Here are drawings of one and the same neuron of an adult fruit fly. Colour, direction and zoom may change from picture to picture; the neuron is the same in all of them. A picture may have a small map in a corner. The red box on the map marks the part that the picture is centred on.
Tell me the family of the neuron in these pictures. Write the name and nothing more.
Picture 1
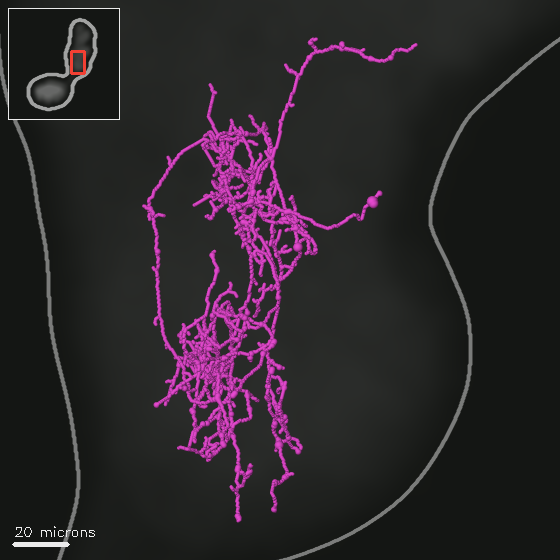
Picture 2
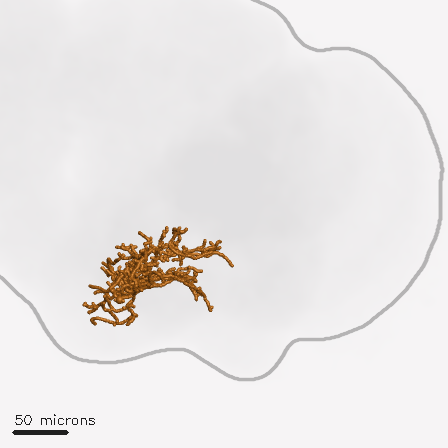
hemilineage 12A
